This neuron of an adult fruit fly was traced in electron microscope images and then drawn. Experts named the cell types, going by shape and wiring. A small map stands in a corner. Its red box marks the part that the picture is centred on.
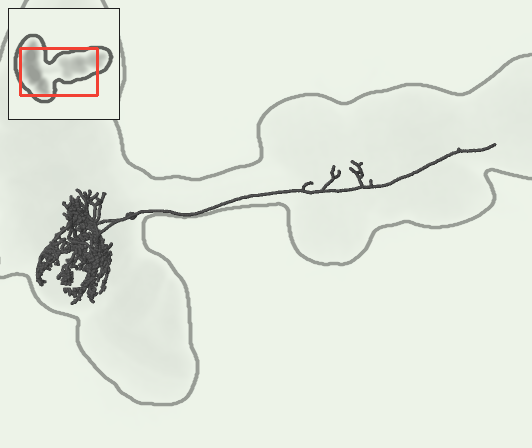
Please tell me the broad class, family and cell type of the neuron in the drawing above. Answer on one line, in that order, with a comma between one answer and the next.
descending neuron, hemilineage SMPpv2_ventral, DNp35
